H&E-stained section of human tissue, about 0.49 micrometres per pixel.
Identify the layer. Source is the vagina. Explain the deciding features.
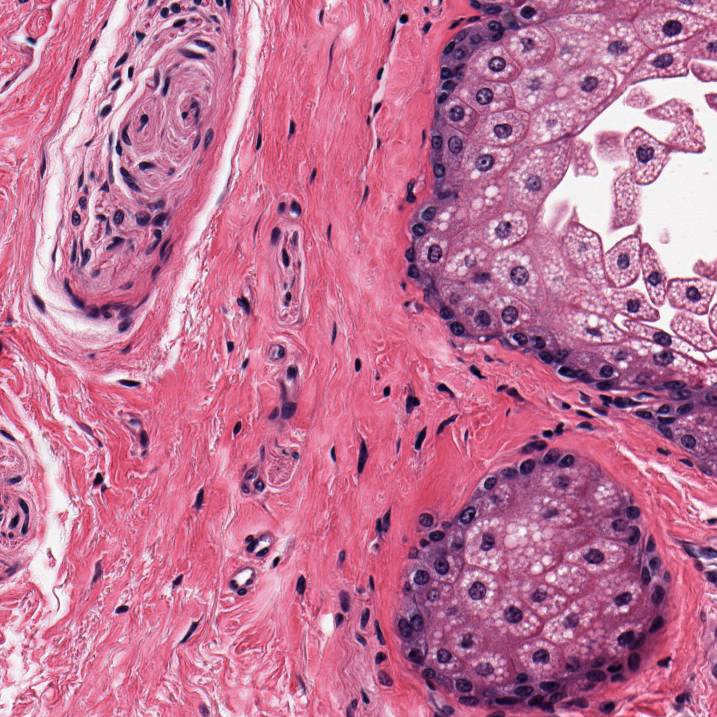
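Dense connective tissue makes up this section. Its centre is dense pink collagen with scattered thin, dark, spindle-shaped nuclei.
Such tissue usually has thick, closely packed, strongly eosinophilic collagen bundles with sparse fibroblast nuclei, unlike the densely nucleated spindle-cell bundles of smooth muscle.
Two rounded sebaceous lobules lie at upper right and lower right, each rimmed by small, darker basaloid cells.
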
